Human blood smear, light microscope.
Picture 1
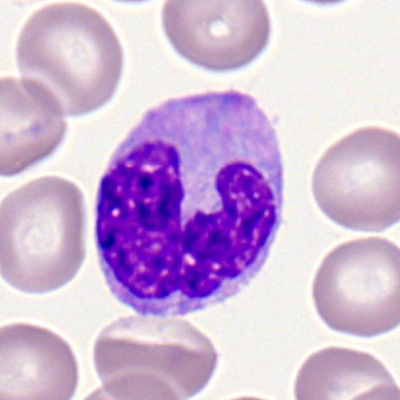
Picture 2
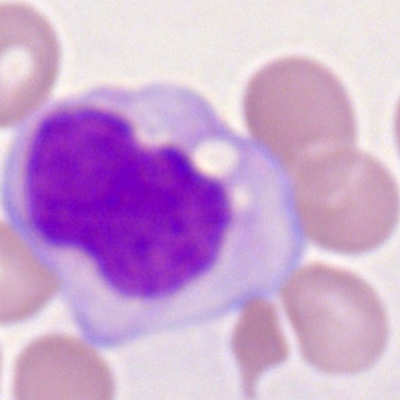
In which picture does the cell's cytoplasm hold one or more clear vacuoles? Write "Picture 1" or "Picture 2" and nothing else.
Picture 2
